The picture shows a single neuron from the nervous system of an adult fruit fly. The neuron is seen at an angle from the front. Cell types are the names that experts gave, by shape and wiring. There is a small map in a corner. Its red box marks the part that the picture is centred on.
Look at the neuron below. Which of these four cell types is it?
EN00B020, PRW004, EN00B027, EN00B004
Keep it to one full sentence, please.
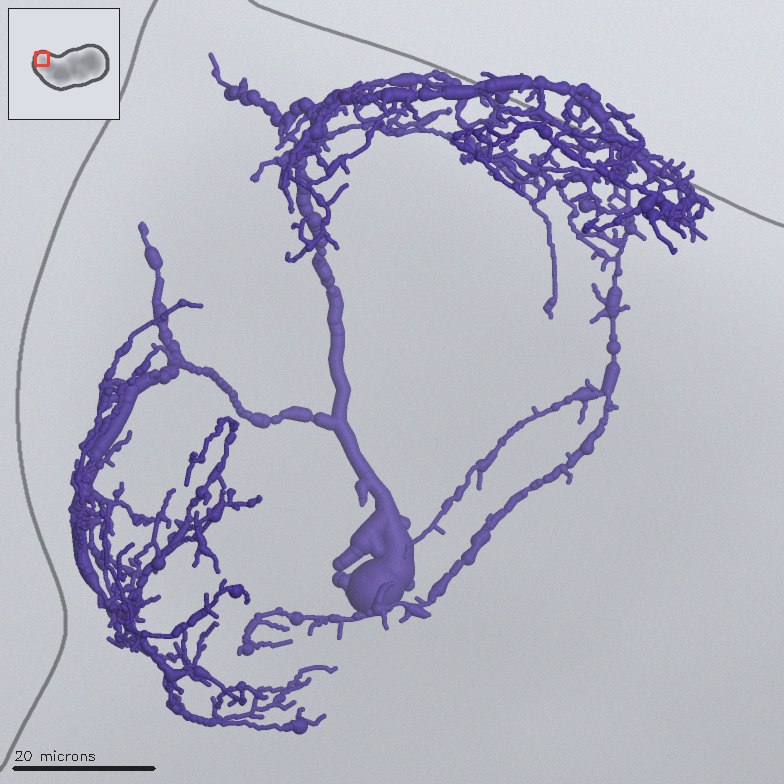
This neuron represents the cell type EN00B020.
